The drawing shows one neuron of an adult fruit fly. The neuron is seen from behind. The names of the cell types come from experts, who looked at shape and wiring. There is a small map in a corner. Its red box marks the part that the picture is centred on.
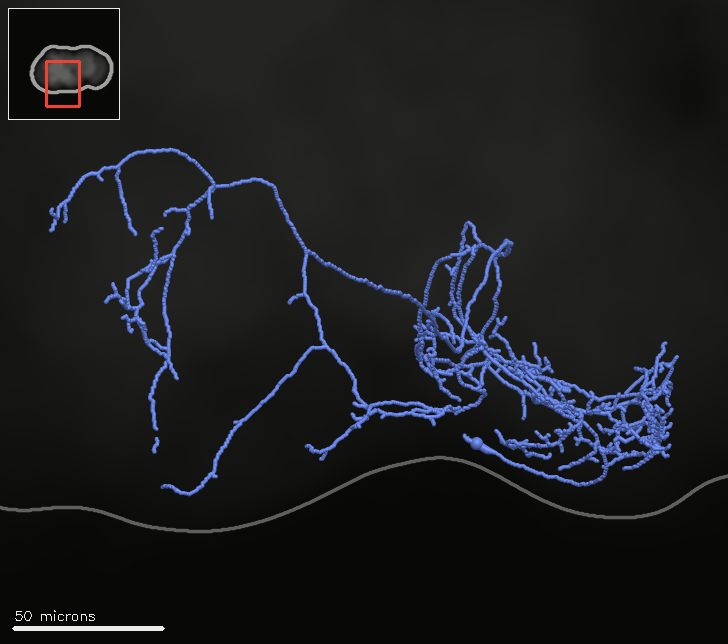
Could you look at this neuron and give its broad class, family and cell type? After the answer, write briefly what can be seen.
Its broad class is descending neuron. The family is hemilineage MX12. The cell type is DNge001. From left to right in the picture it spans about 200 microns. Dozens of branch ends can be seen.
